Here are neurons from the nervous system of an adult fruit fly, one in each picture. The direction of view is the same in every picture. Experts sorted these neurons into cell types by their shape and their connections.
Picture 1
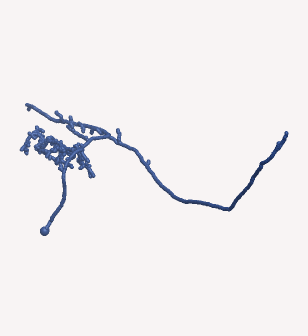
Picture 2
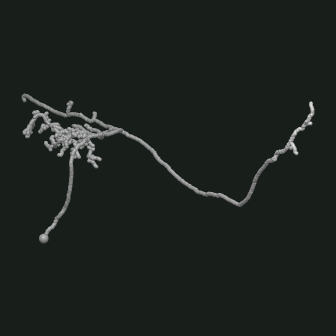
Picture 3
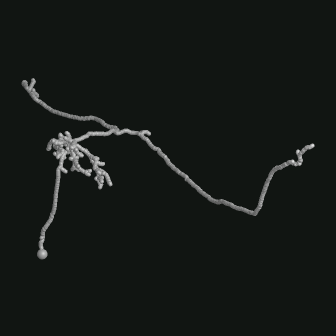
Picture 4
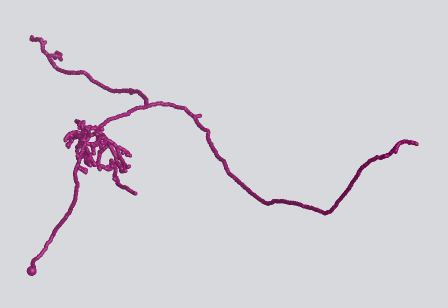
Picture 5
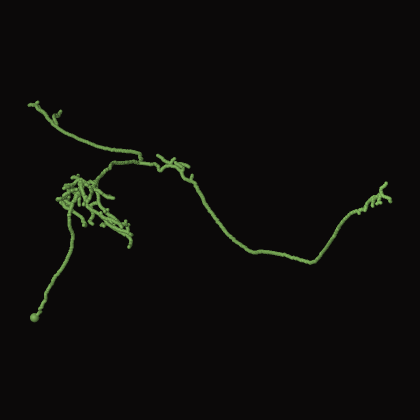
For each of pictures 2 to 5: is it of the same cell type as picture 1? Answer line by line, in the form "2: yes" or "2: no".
2: yes
3: no
4: no
5: no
